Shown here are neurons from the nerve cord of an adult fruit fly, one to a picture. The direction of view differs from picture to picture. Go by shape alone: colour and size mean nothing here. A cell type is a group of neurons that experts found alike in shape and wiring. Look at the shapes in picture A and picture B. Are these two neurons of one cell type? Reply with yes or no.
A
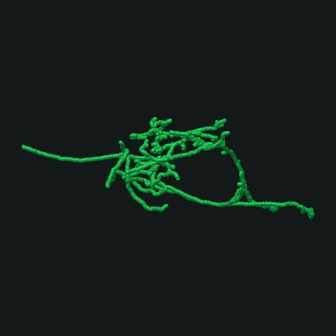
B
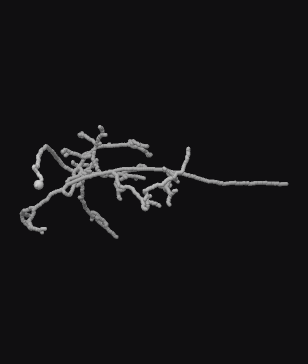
yes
